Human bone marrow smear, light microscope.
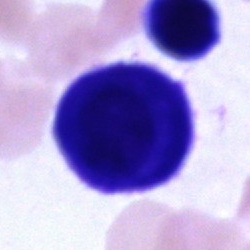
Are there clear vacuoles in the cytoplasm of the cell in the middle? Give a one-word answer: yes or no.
No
